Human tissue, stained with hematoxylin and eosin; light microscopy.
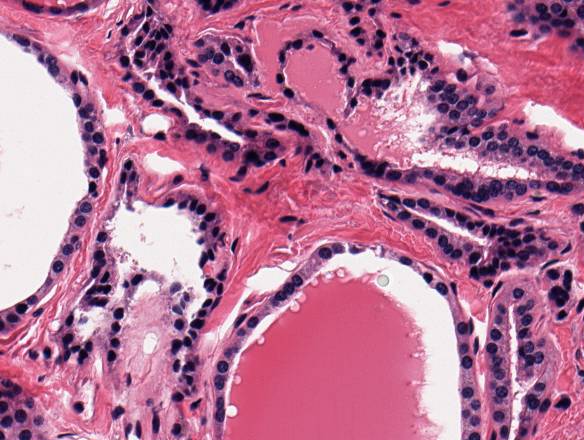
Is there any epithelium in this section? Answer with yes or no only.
Yes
